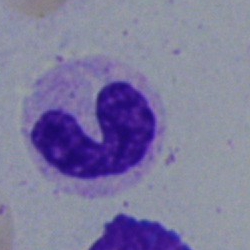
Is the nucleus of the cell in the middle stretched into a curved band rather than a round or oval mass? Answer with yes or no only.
Yes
